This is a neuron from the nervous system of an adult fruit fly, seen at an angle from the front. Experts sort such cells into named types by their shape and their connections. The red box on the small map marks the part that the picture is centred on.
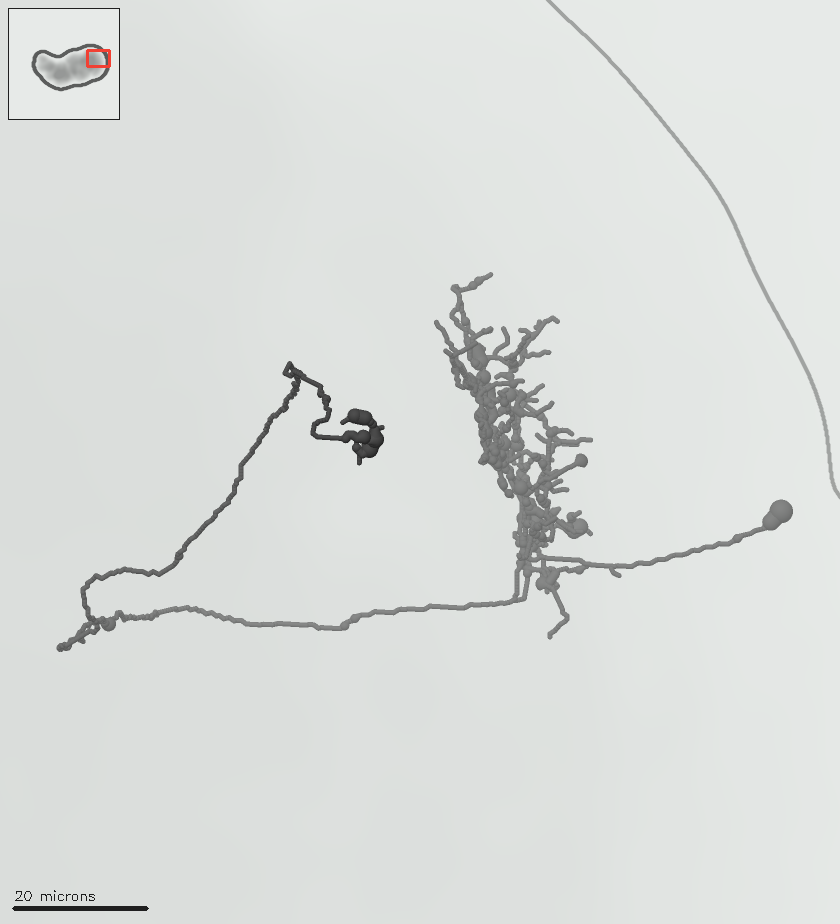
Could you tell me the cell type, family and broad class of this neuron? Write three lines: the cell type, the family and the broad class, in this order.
MeTu3c
MeTu
visual projection neuron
